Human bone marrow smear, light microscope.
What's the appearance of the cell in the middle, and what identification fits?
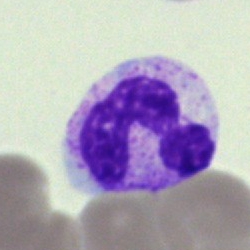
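The nucleus is bent into a curved band, its open side facing downward. Its chromatin is dark purple and coarsely clumped. The pale pinkish-lilac cytoplasm contains scattered fine purplish granules. The cell is a segmented neutrophil.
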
